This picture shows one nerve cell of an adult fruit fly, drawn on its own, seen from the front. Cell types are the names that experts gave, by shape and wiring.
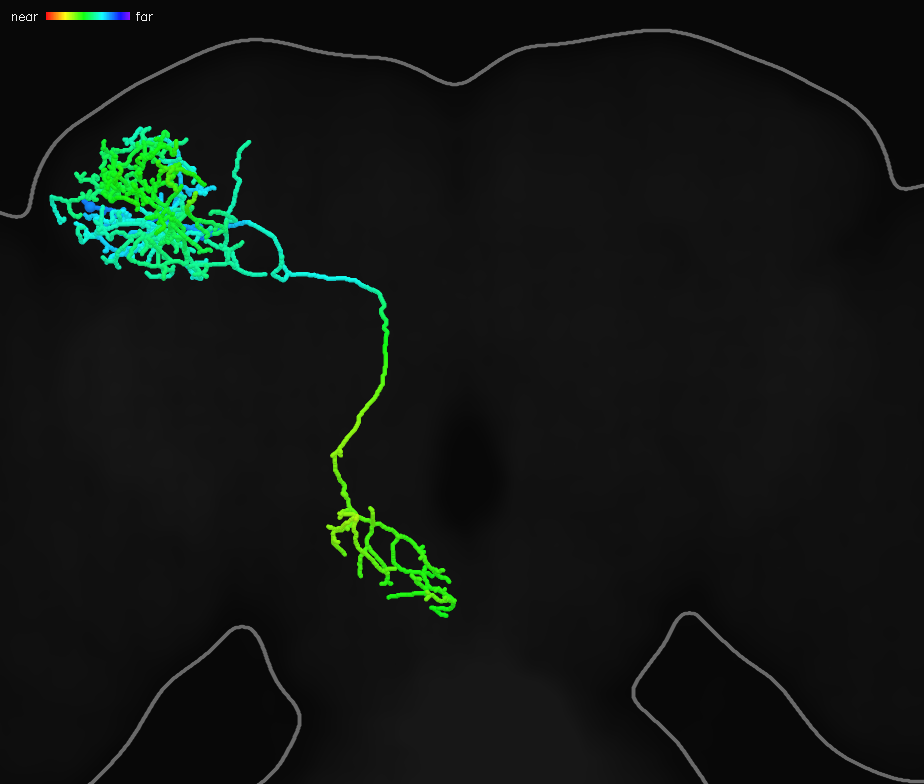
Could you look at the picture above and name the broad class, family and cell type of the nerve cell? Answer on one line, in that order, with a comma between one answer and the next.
central-brain intrinsic neuron, LHPV, LHPV6j1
